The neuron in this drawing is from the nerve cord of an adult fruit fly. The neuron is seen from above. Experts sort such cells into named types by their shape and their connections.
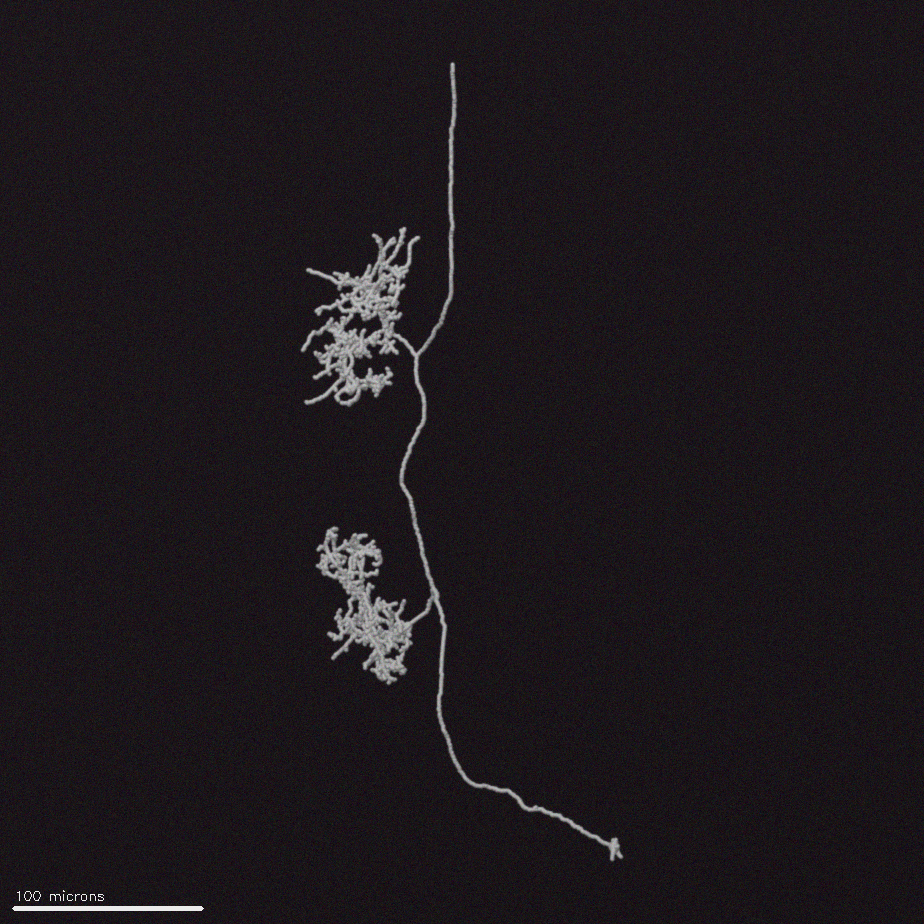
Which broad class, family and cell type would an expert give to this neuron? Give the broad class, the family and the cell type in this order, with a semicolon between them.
ascending neuron; hemilineage 09B; AN09B011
